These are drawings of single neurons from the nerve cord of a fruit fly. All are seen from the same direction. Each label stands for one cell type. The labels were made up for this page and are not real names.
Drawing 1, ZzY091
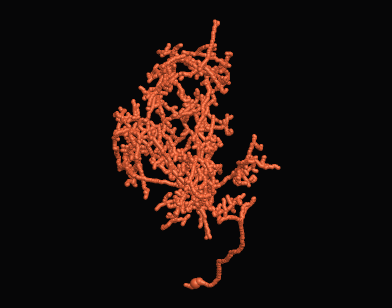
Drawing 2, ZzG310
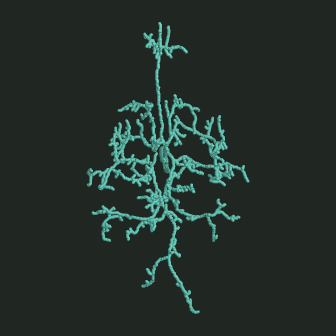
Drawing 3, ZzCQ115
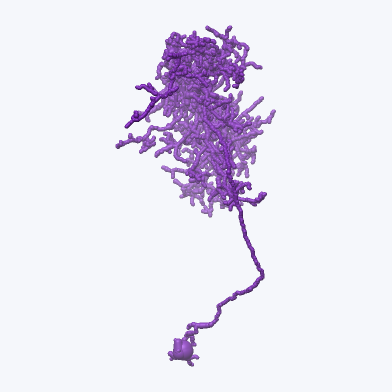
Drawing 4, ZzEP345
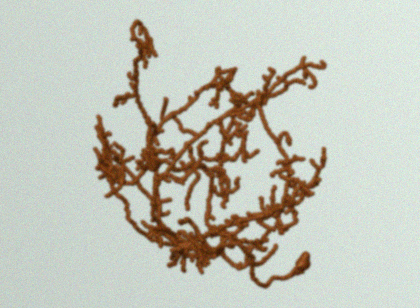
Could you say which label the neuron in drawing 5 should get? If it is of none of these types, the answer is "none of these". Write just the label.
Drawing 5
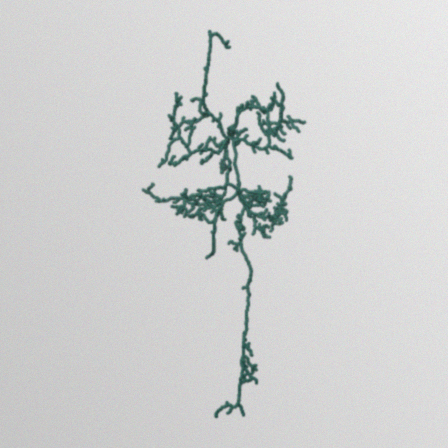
ZzG310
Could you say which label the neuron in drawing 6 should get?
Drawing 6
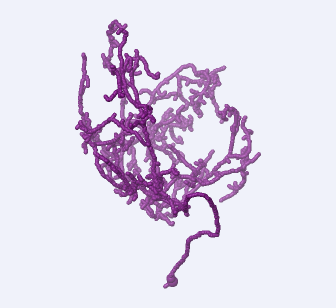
ZzEP345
